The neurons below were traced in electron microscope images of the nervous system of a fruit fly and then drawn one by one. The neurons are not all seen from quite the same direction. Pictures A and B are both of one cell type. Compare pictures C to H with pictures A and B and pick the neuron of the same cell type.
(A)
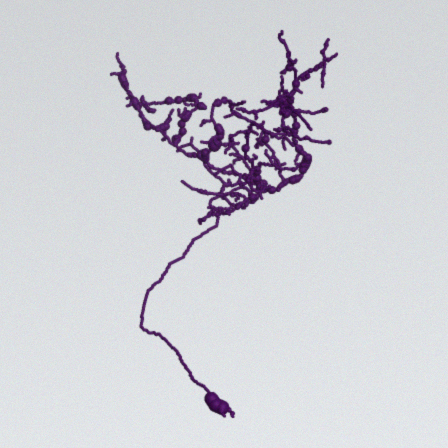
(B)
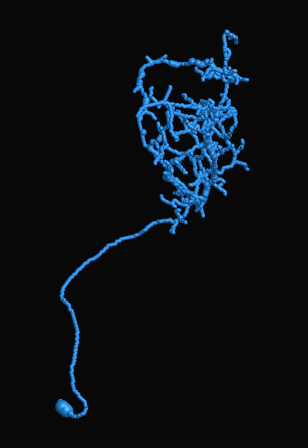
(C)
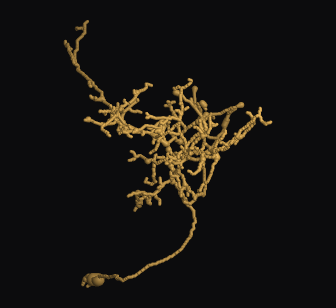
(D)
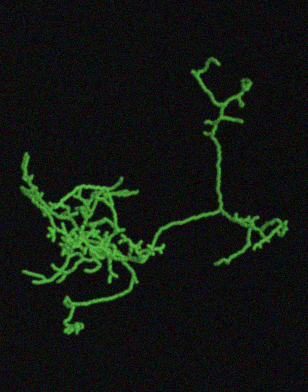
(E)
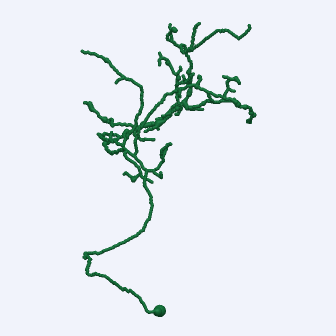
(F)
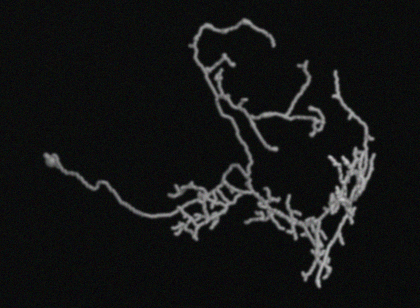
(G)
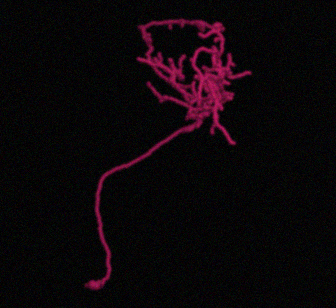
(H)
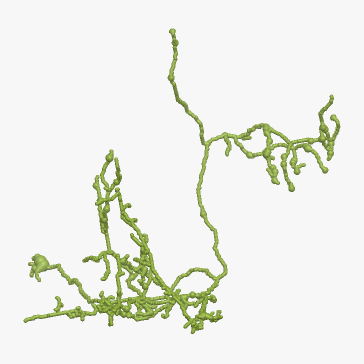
Picture G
